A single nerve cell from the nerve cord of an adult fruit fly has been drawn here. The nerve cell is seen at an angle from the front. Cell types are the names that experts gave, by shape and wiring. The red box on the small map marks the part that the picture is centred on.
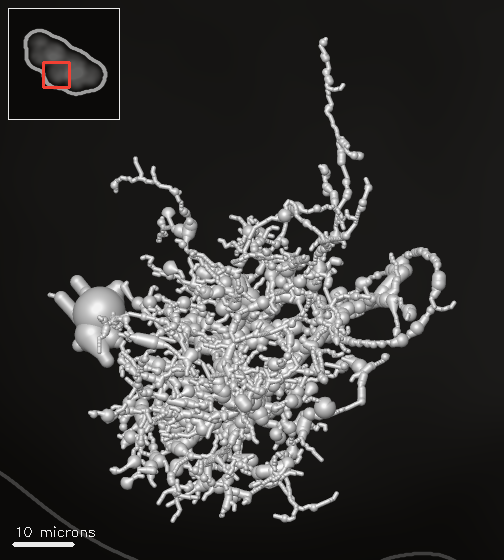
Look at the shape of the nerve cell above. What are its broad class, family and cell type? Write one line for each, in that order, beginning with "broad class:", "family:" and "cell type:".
broad class: nerve-cord intrinsic neuron
family: hemilineage 01B
cell type: IN01B006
